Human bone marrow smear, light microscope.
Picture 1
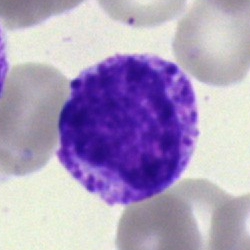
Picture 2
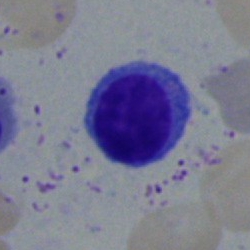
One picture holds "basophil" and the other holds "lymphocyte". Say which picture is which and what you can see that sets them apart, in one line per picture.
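Picture 1 is a basophil. Coarse dark purple granules are scattered in the cytoplasm, mostly along the cell's edge.
Picture 2 is a lymphocyte. No granules are seen in the cytoplasm.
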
